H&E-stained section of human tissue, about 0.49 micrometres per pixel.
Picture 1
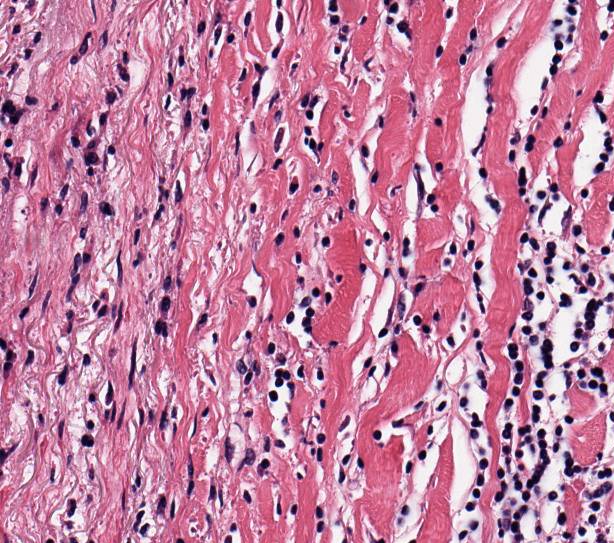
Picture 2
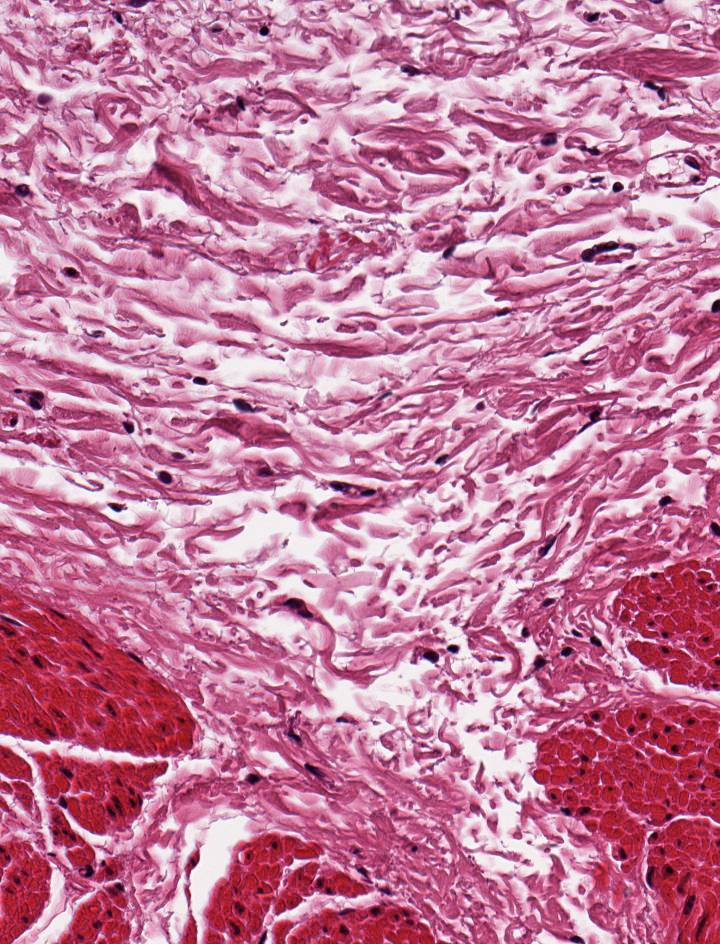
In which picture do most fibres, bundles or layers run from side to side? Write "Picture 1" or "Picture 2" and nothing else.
Picture 2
